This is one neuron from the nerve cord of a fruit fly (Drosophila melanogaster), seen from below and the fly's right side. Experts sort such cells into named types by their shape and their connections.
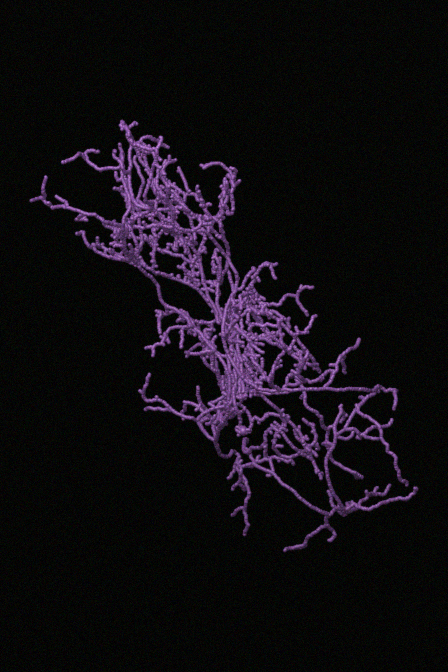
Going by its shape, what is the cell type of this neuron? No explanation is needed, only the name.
IN00A002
